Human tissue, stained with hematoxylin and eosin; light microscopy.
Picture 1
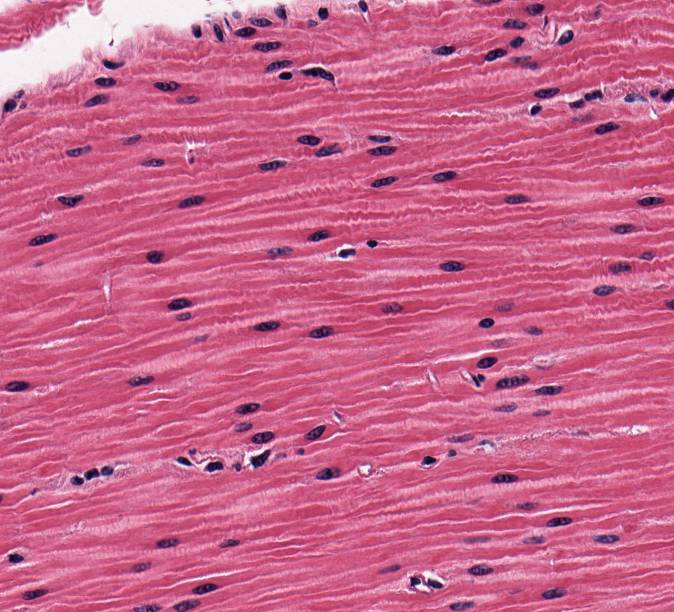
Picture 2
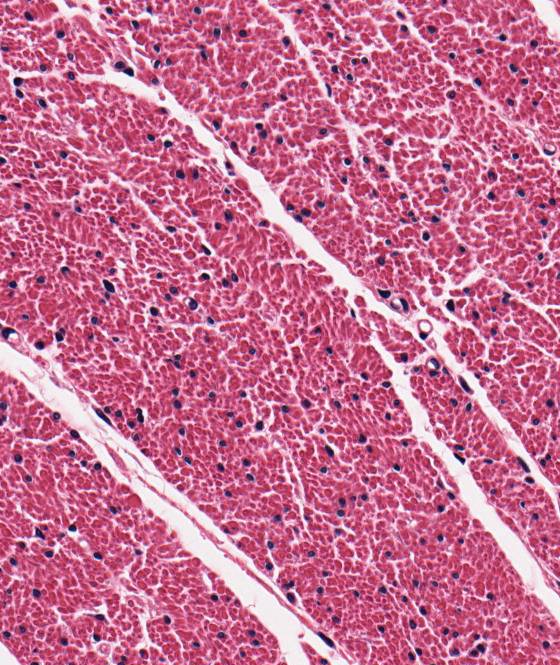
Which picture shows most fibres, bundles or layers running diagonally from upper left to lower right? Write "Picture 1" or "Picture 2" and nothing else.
Picture 2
